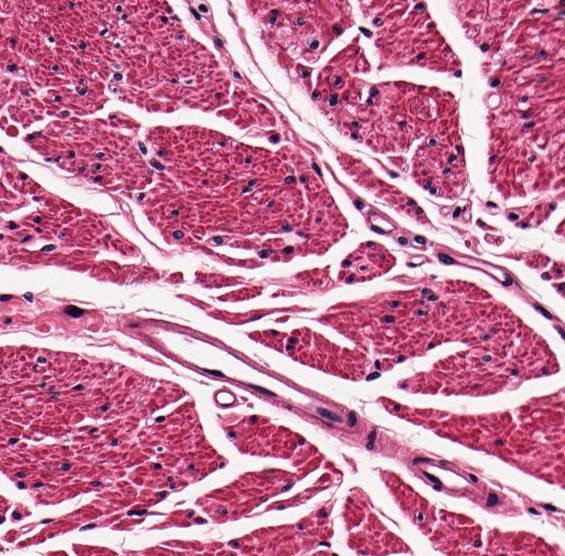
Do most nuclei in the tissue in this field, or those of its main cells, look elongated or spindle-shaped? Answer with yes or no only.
No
